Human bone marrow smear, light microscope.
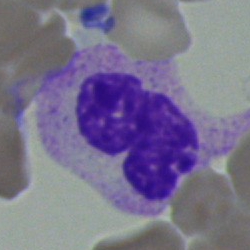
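Band neutrophil, the central cell, in a stained human bone marrow smear. Chromatin stains deep purple and is coarsely clumped, and no distinct nucleolus is visible. Cytoplasm is abundant, a wide rim around the nucleus, with fine purple granules scattered throughout.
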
